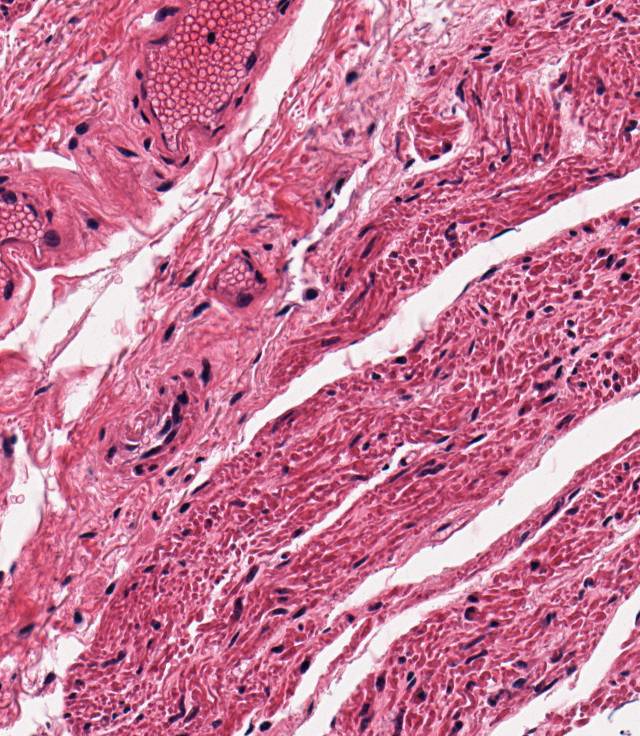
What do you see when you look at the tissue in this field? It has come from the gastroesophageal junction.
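Parallel bands of densely cellular tissue, separated by white clefts, occupy the lower right two-thirds of the field. Bands and clefts run diagonally, lower left to upper right. Cells in the bands have many small dark nuclei, oval to elongated, in deeply pink cytoplasm. The upper left is looser, wavy pink connective tissue with scattered spindle-shaped nuclei.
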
